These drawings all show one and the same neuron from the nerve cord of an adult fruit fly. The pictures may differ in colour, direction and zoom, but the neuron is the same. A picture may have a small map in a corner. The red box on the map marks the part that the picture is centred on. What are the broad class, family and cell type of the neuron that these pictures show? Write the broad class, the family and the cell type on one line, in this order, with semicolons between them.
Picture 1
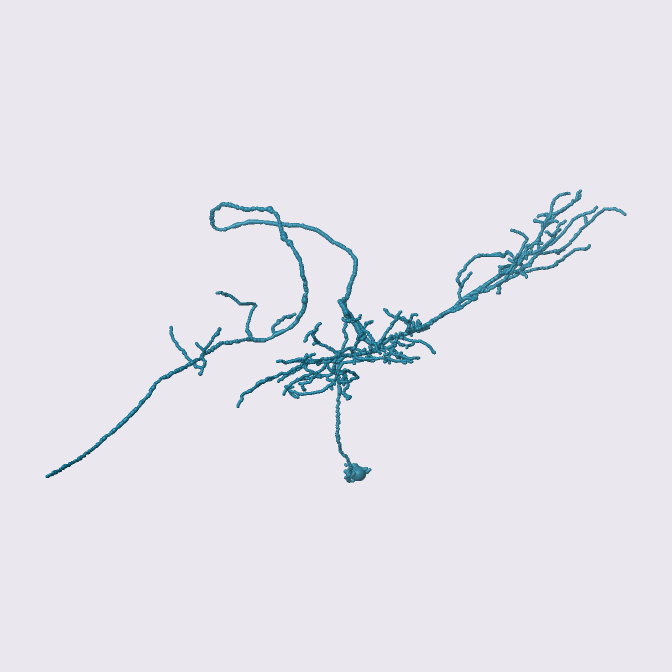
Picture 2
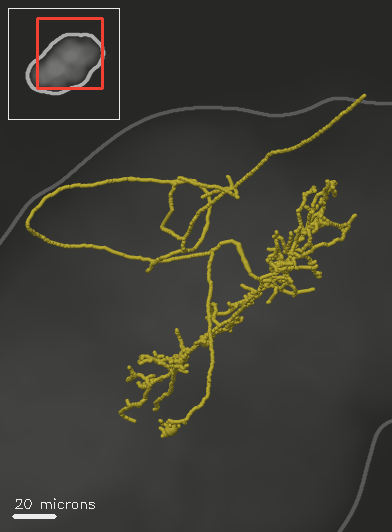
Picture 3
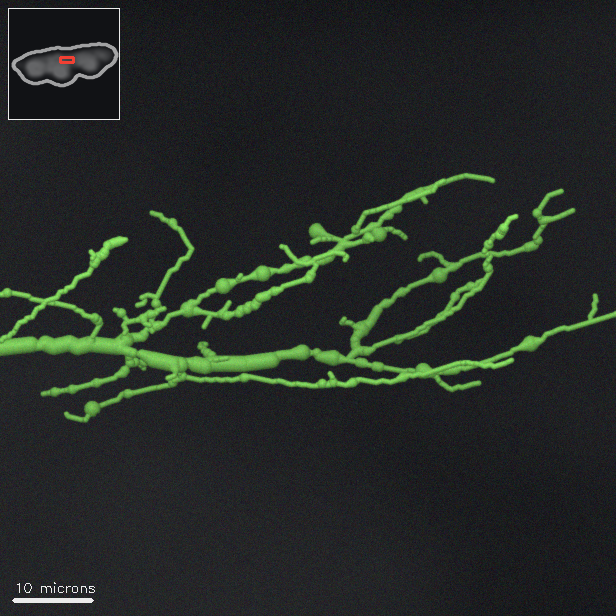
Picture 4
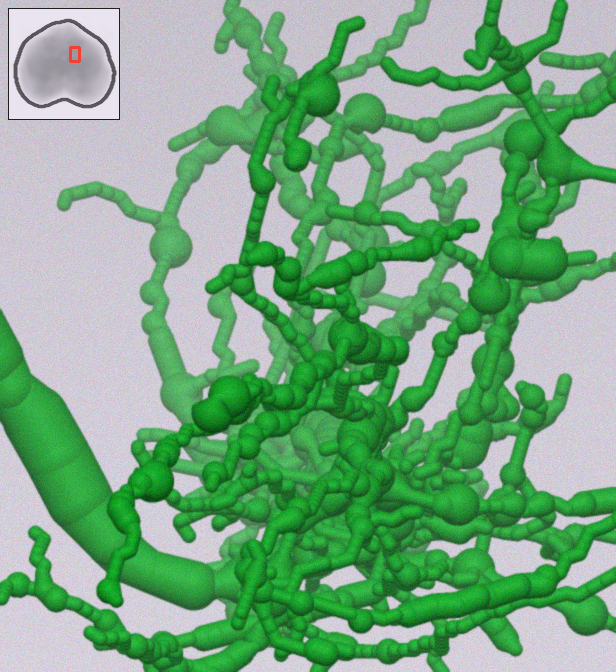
ascending neuron; hemilineage 02A; AN02A009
